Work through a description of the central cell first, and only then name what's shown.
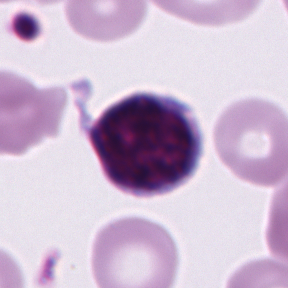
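Smooth-edged and roughly round, the cell holds a round nucleus with no lobes or indentation. Around it the cytoplasm forms only a thin rim, with no granules to be seen. It is a typical lymphocyte.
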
